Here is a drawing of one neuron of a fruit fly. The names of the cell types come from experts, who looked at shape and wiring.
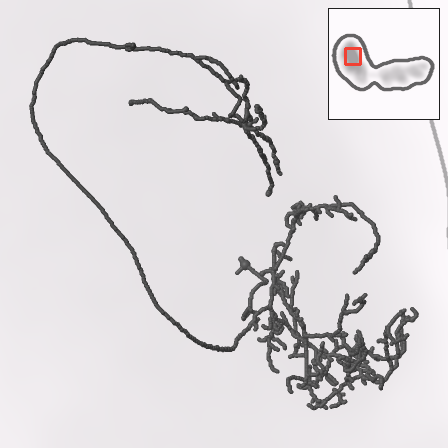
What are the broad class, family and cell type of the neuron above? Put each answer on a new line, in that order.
central-brain intrinsic neuron
hemilineage LHl2_dorsal
LHAD1b3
